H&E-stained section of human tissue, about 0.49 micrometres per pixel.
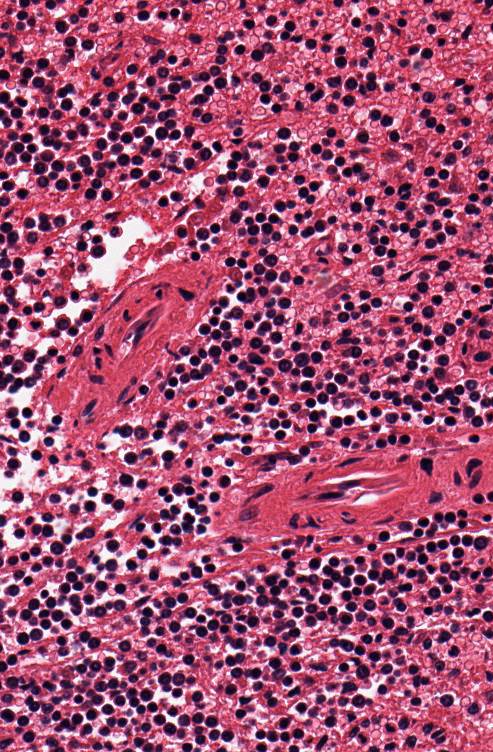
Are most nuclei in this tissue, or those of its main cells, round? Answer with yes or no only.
Yes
